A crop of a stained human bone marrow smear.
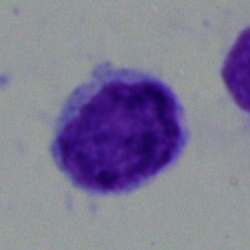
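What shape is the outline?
Roughly round.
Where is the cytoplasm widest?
Along the upper left edge, where it is pale blue-grey; no distinct granules are seen in it.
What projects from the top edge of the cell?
A small pale bleb of cytoplasm.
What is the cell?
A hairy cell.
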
